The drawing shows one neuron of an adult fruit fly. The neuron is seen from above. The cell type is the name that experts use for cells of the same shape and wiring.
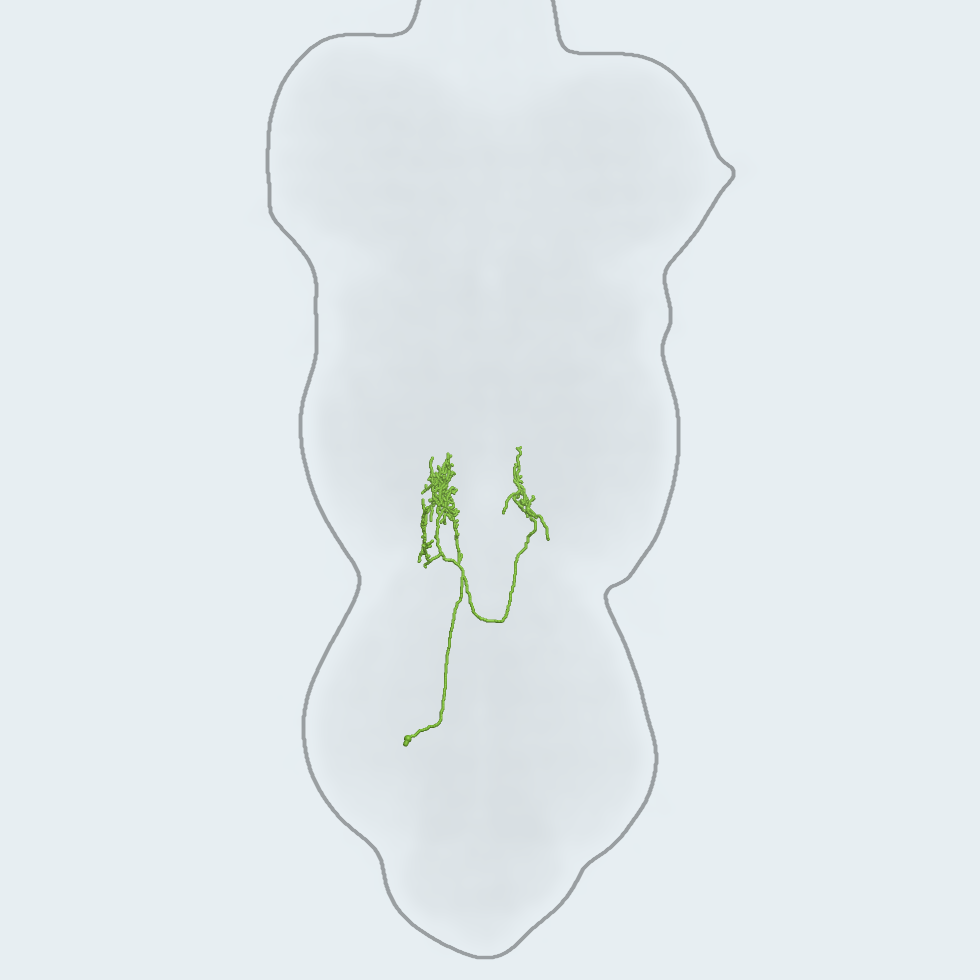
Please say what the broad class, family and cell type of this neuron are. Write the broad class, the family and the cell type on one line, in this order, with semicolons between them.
nerve-cord intrinsic neuron; hemilineage 06A; IN06A074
